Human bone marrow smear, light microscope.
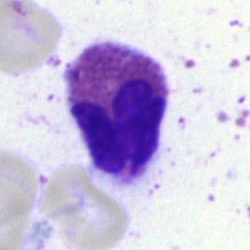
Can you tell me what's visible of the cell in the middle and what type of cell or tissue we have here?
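Taking each point in turn: the outline is irregular and somewhat angular rather than smooth and round; the nucleus lies mainly in the lower half; the chromatin is dense and dark purple. The result: an eosinophil.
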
